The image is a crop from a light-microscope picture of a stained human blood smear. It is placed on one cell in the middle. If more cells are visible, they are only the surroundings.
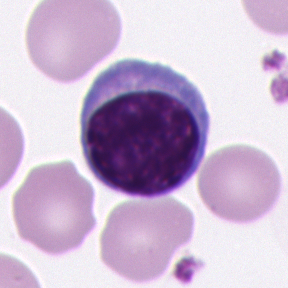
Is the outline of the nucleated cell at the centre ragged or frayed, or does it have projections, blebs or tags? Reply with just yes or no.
No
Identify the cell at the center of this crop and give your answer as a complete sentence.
Framed in the middle of the crop is a lymphocyte.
